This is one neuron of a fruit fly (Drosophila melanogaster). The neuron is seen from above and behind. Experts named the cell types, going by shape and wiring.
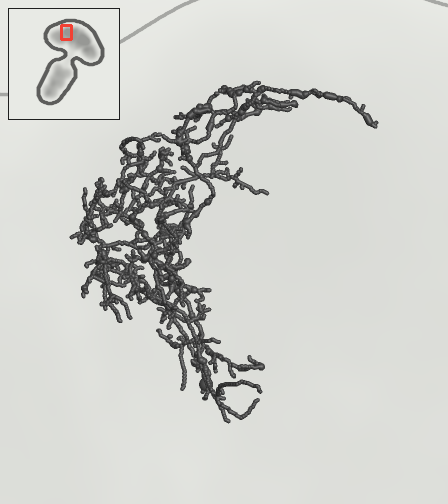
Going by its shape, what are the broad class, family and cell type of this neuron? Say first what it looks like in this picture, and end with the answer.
It lies in the brain. The picture shows dozens of branch ends. Its broad class is central-brain intrinsic neuron. Its family is hemilineage VLPl&p1_lateral. It is of cell type CB2655.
